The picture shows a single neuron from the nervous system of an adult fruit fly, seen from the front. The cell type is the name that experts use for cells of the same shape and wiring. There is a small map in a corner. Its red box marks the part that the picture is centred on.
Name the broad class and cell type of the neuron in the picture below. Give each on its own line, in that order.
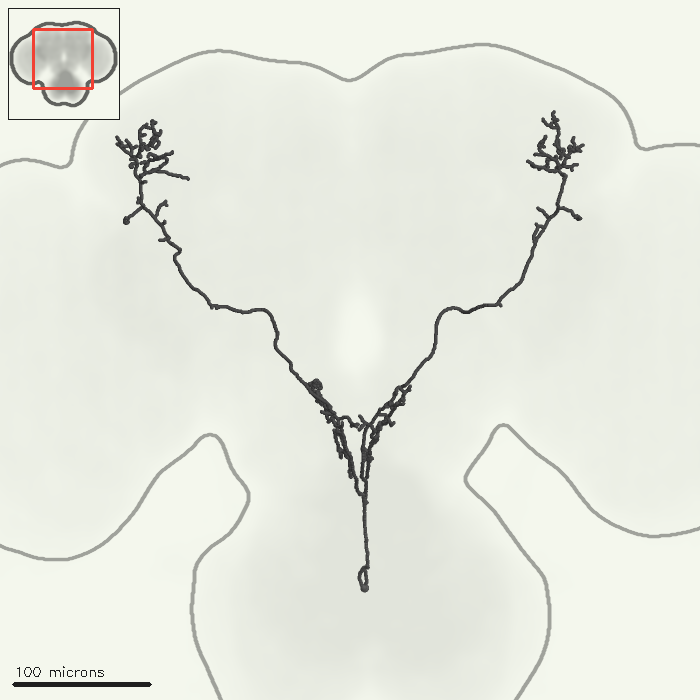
ascending neuron
ANXXX470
